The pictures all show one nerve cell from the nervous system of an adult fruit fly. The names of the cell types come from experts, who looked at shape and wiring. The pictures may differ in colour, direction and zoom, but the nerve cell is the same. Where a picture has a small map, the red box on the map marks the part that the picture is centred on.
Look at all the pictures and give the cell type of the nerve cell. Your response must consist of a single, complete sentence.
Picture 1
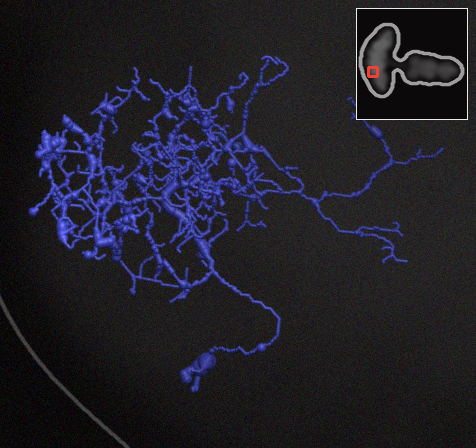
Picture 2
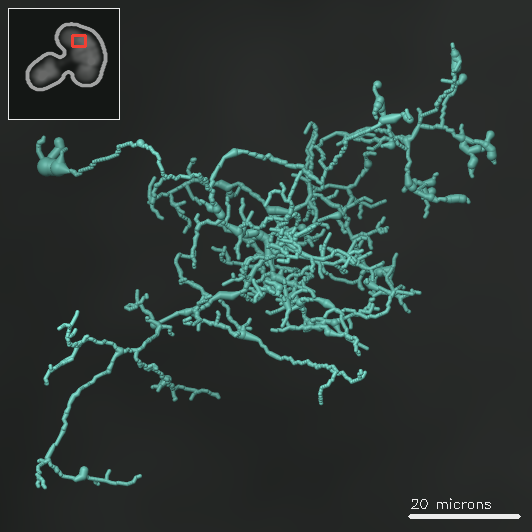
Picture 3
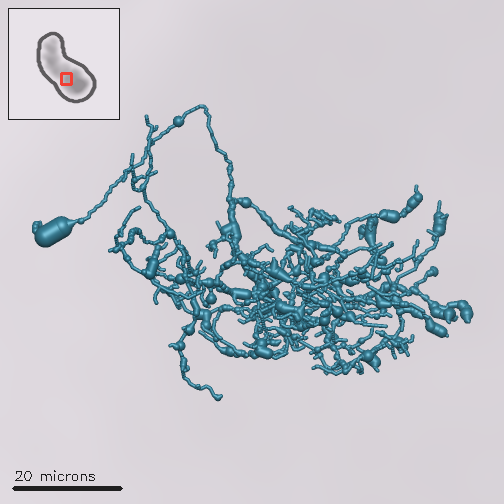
This nerve cell is classified under the cell type CB3264.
